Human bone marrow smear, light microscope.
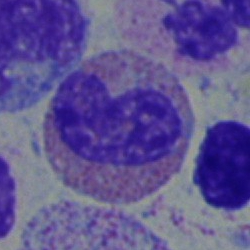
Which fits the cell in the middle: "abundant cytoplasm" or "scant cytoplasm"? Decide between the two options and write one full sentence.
The cytoplasm forms a broad area around the nucleus.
